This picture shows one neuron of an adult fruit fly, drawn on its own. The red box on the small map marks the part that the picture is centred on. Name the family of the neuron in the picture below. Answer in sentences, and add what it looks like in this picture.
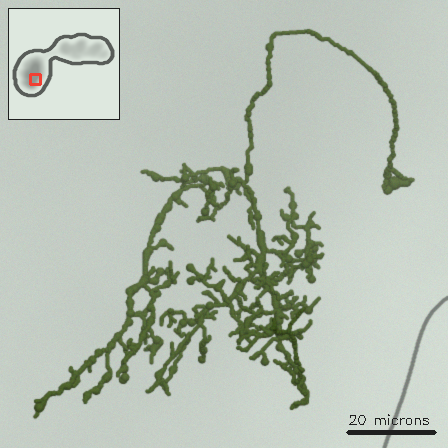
The family is hemilineage VPNp&v1_posterior. It is a central-brain intrinsic neuron. The cell body can be seen on the right of the picture. From top to bottom in the picture it spans about 90 microns. Dozens of branch ends can be seen.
